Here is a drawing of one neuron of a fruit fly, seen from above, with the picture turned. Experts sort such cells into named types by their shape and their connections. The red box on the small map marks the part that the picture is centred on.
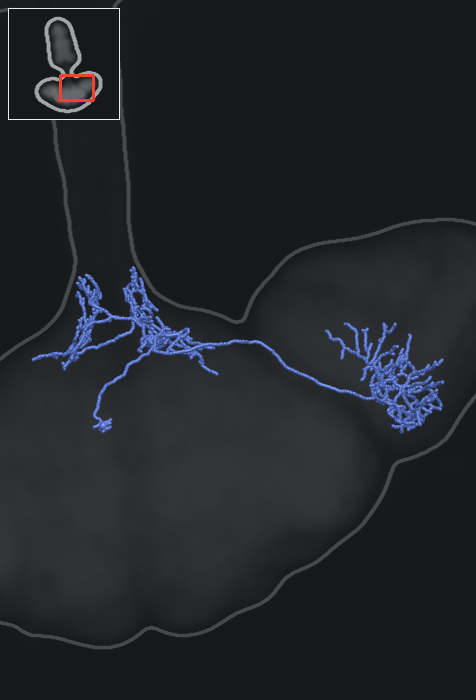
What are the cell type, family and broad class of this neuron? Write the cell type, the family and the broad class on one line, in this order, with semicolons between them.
MeVC12; hemilineage DM1_posterior; visual centrifugal neuron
